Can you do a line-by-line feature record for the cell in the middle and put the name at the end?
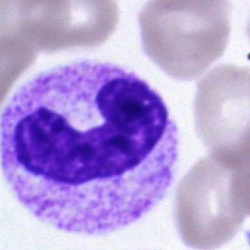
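Nucleus: single unsegmented curved band
Chromatin: dark purple, coarsely clumped
Cytoplasm: abundant, pale pinkish-lilac
Granules: fine, violet, filling the cytoplasm
Name: band neutrophil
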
